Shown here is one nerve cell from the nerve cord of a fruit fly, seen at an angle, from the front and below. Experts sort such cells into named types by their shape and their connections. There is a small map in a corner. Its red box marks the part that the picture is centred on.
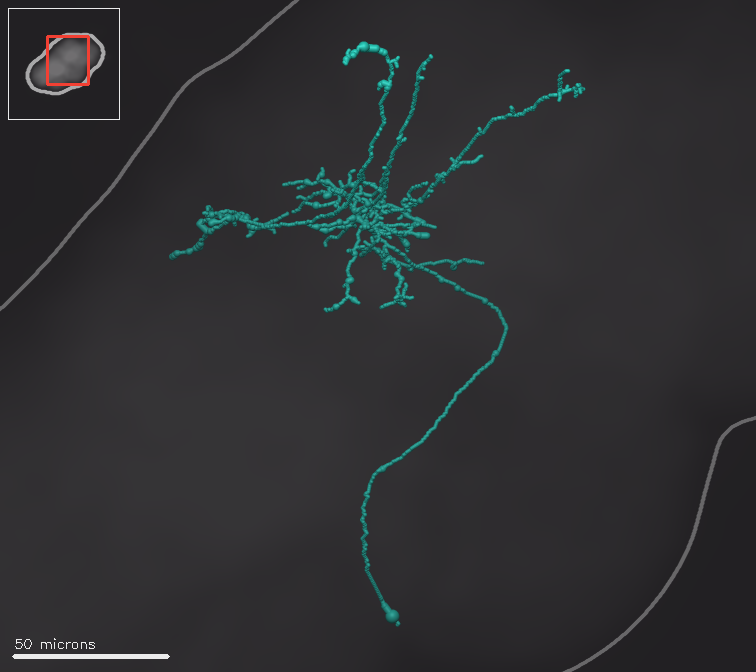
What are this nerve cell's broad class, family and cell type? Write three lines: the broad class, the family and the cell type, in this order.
nerve-cord intrinsic neuron
hemilineage 06A
IN06A054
